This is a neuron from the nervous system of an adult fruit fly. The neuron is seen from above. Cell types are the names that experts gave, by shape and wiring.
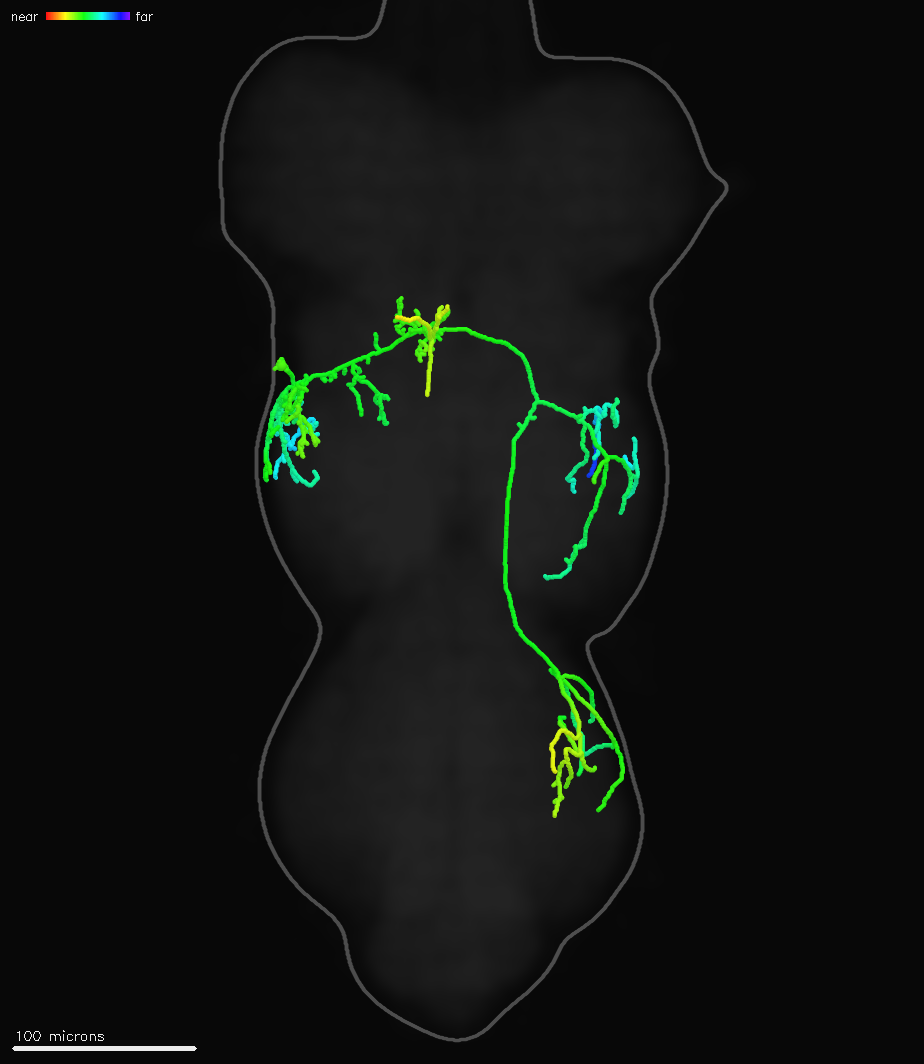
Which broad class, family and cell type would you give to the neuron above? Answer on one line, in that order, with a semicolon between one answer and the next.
nerve-cord intrinsic neuron; hemilineage 18B; IN18B045_a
